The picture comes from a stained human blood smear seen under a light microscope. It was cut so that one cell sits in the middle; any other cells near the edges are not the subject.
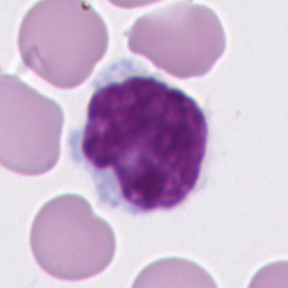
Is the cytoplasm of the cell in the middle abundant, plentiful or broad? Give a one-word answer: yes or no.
No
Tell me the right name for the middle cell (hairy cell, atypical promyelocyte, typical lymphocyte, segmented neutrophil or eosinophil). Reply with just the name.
hairy cell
